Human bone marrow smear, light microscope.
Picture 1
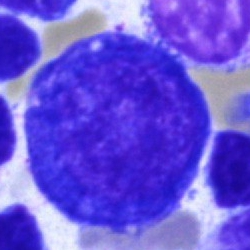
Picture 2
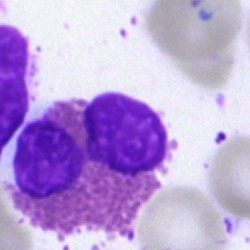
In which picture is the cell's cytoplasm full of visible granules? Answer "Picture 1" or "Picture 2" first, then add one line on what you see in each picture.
Picture 2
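In picture 1: No granules are visible in the cell.
In picture 2: The cytoplasm is packed with coarse pinkish-purple granules.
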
